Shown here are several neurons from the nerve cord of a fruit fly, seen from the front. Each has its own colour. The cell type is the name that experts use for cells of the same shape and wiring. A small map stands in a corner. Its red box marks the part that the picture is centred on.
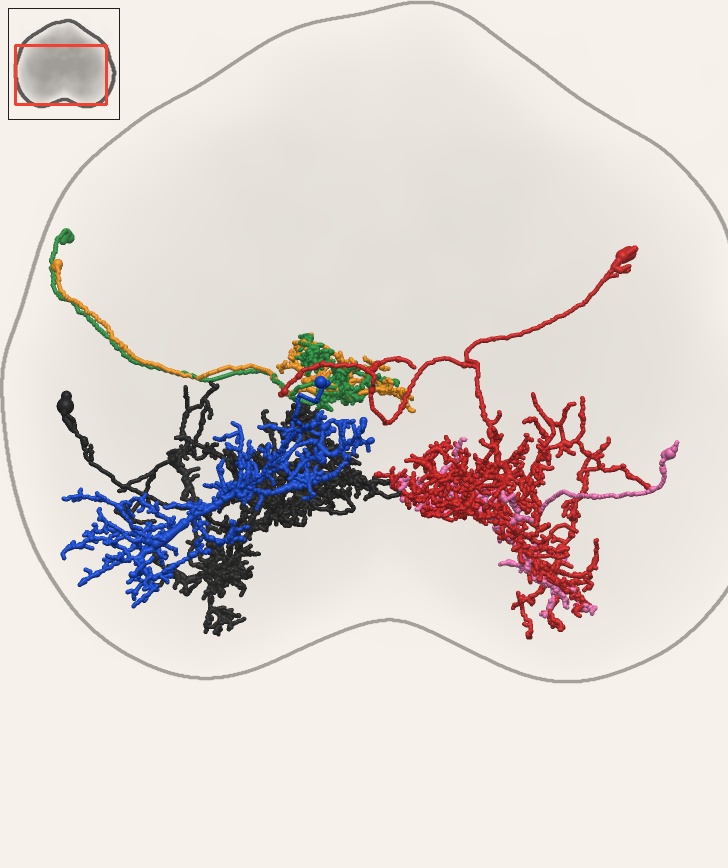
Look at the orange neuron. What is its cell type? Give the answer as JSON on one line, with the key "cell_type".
{"cell_type": "IN09A094"}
